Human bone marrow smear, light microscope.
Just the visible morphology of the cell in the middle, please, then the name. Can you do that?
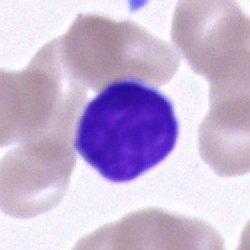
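Nearly the whole cell is nucleus here, with no clear rim of cytoplasm left over. The outline's roughly round but a bit angular, faceted at the edges. Chromatin is dense and deep purple-blue throughout, and there aren't any vacuoles. It's a lymphocyte.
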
